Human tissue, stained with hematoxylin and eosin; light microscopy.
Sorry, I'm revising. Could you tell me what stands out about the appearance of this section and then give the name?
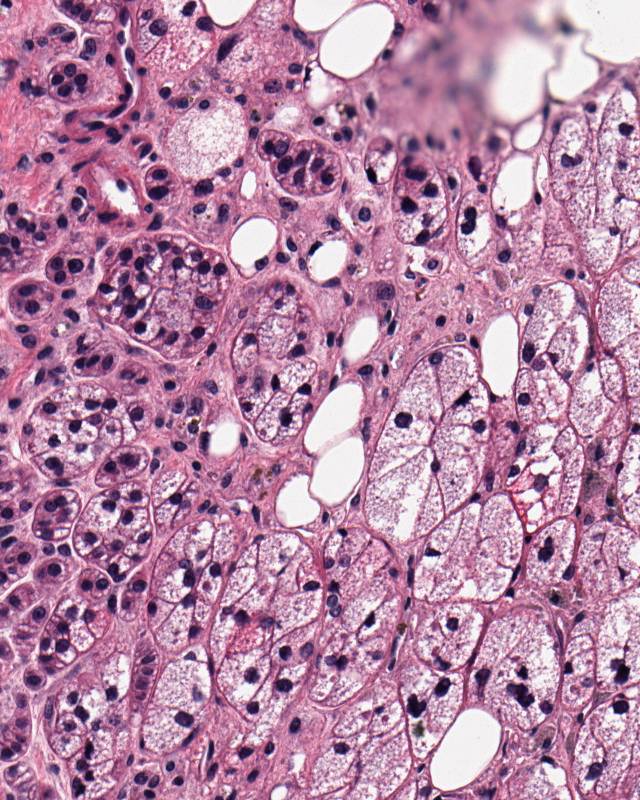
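Rounded nests of epithelial cells make up this tissue, each nest outlined by thin pink septa. In the right and lower field the nests are large, their cells holding pale, finely bubbly cytoplasm. On the left the nests are smaller and more crowded with nuclei than on the right. This is the adrenal gland.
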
